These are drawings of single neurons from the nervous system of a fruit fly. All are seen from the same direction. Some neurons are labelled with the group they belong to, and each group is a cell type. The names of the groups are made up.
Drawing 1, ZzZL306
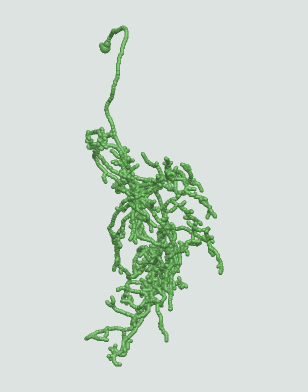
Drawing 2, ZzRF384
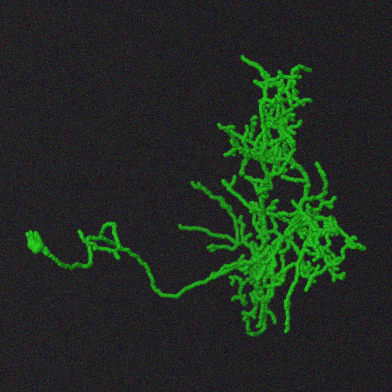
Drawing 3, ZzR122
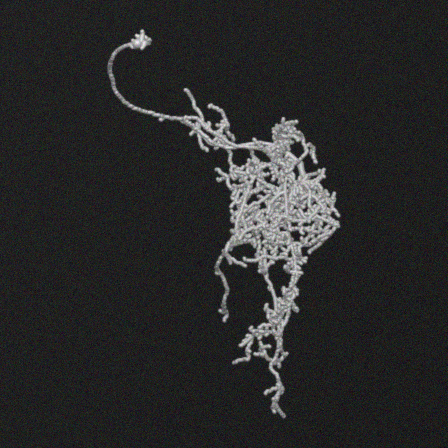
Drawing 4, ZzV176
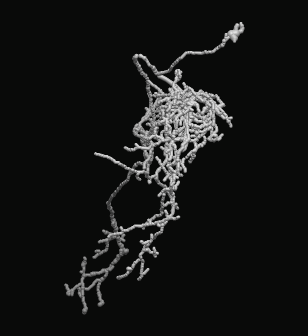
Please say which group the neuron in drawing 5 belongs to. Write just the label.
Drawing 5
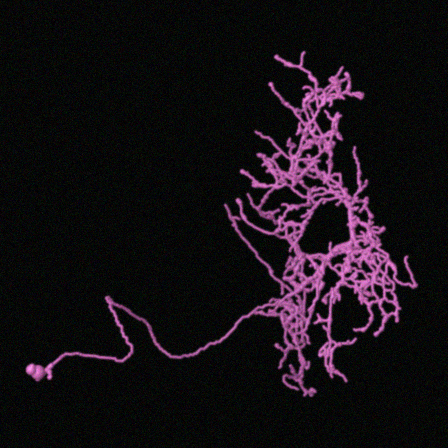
ZzRF384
